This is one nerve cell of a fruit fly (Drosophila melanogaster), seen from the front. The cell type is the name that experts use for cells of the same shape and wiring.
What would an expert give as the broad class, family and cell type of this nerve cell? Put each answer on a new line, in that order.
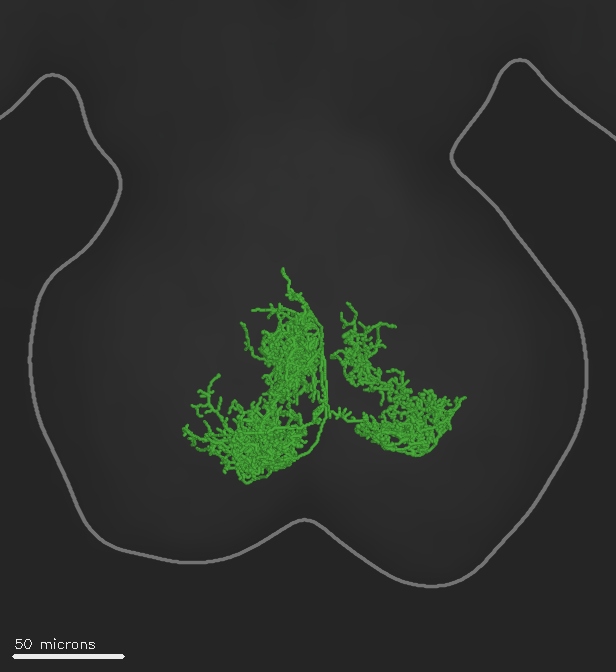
nerve-cord intrinsic neuron
hemilineage 01B
IN01B002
